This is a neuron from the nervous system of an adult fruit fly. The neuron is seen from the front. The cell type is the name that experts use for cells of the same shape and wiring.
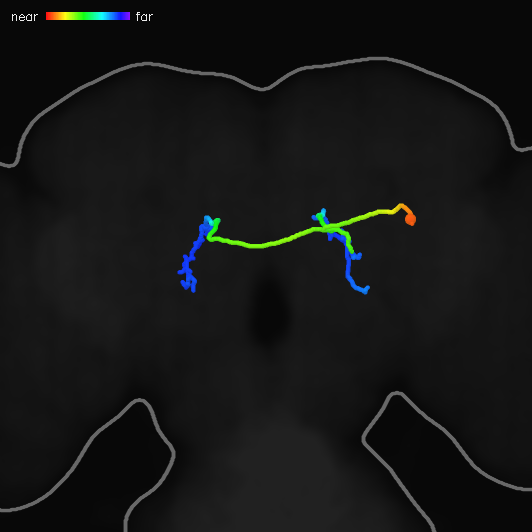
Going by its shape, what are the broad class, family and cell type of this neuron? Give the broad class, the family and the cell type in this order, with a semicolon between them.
central-brain intrinsic neuron; hemilineage AOTUv3_ventral; PS087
